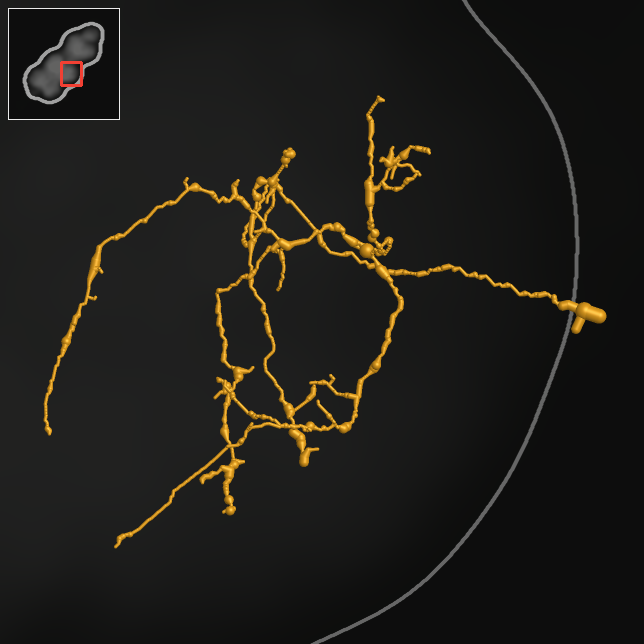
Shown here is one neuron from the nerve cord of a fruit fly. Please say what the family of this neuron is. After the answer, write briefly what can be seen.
The family is hemilineage 01B. Its broad class is nerve-cord intrinsic neuron. In this view it is about as wide as it is tall.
